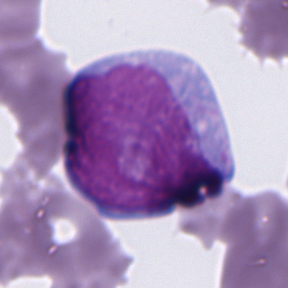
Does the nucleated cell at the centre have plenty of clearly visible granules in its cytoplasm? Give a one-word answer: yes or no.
No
